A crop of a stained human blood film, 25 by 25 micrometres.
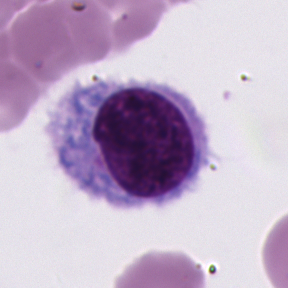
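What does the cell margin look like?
It is finely frayed and fuzzy, not smooth.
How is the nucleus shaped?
It is one round-to-oval mass without lobes, and no nucleoli can be seen in it.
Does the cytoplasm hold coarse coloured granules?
It holds none.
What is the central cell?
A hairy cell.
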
